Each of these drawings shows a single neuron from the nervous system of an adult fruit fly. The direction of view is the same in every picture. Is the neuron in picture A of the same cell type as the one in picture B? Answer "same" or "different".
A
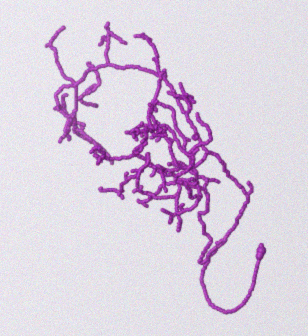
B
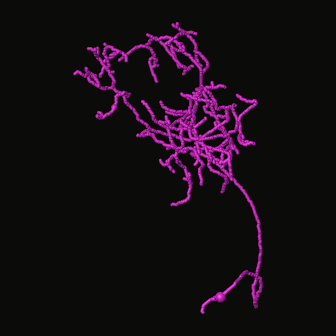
different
